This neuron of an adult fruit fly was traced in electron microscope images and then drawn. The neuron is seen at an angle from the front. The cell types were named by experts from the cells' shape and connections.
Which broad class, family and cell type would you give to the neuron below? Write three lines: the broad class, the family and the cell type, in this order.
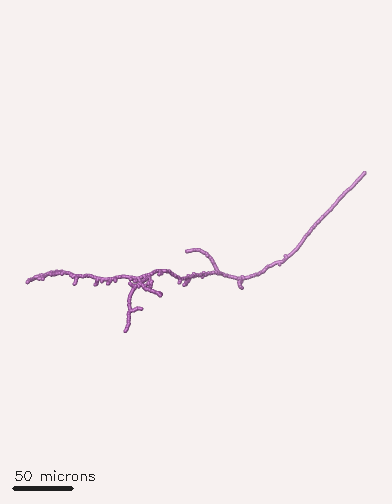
sensory neuron entering the nerve cord
class mechanosensory proprioceptive
SNpp24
